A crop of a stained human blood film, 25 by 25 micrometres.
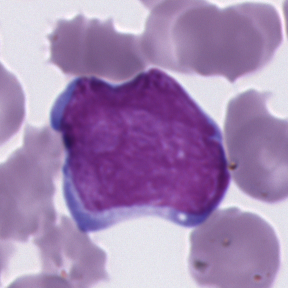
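Myeloblast, the central cell in a stained smear of human peripheral blood. The outline is irregular and angular rather than round. A shallow notch lies near the middle of the upper edge of the nucleus. Chromatin is fine and evenly spread, without coarse clumps, and the cytoplasm is blue.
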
